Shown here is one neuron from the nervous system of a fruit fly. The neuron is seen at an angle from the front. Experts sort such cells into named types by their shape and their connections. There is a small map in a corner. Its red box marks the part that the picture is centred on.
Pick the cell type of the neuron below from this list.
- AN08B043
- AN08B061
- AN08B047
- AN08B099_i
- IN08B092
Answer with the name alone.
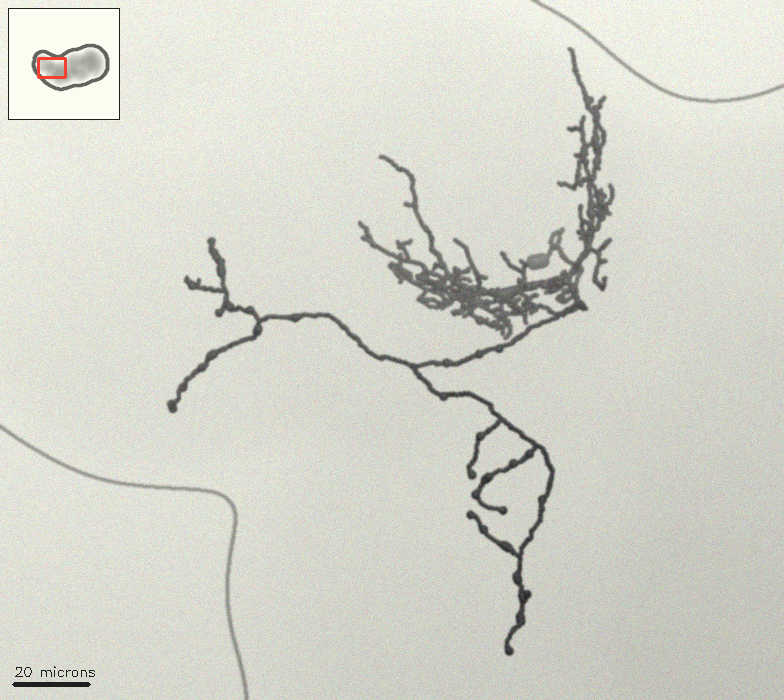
IN08B092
